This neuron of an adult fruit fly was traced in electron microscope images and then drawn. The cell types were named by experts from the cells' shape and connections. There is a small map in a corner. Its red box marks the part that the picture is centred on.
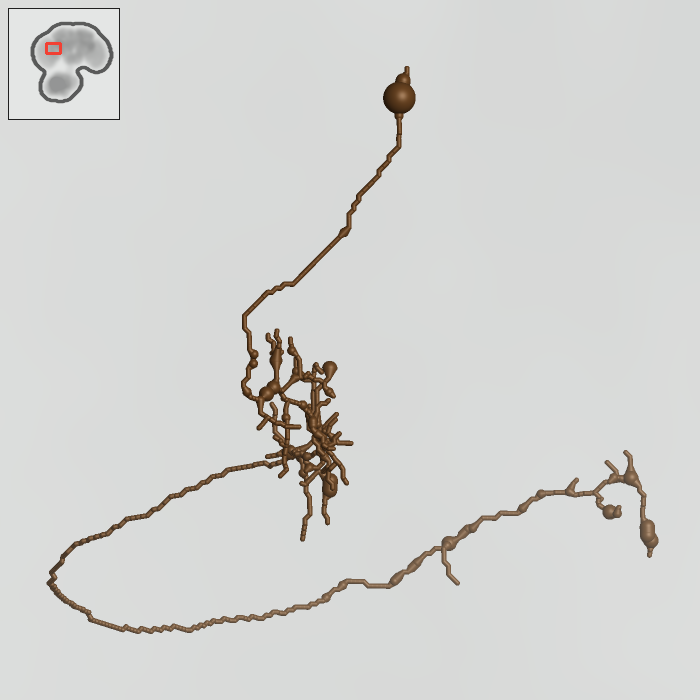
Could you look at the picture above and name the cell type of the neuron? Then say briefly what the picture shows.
The cell type is Tm12. This is an optic-lobe intrinsic neuron. The cell body can be seen at the top of the picture. In this view it is about as wide as it is tall.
